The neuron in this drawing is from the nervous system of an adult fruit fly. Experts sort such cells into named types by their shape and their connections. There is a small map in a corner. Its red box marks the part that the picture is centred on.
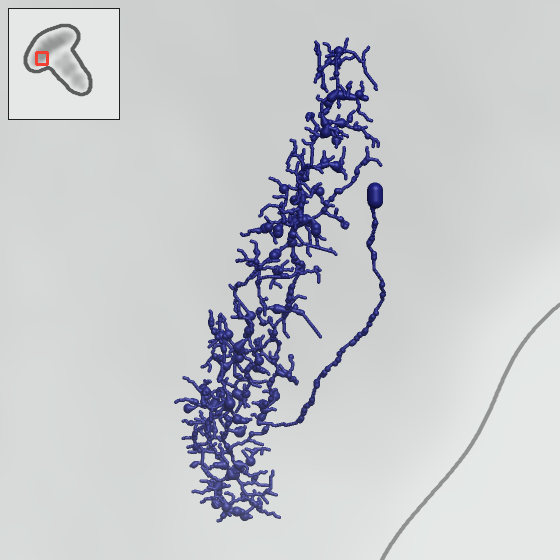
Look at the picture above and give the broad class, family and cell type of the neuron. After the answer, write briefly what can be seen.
This is an optic-lobe intrinsic neuron. Its family is LPi. The cell type is LPi2c. The picture shows more than a hundred branch ends. In this view it is taller than it is wide.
